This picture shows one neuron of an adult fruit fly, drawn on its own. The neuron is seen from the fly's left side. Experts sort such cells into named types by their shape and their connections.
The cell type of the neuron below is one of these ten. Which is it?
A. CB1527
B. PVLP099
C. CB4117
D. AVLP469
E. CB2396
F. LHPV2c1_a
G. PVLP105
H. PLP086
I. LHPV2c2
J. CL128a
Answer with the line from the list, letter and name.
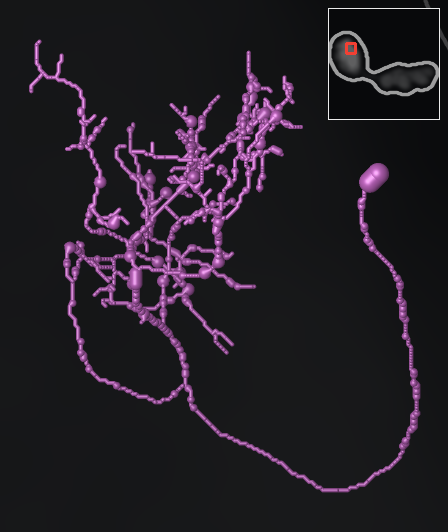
F. LHPV2c1_a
